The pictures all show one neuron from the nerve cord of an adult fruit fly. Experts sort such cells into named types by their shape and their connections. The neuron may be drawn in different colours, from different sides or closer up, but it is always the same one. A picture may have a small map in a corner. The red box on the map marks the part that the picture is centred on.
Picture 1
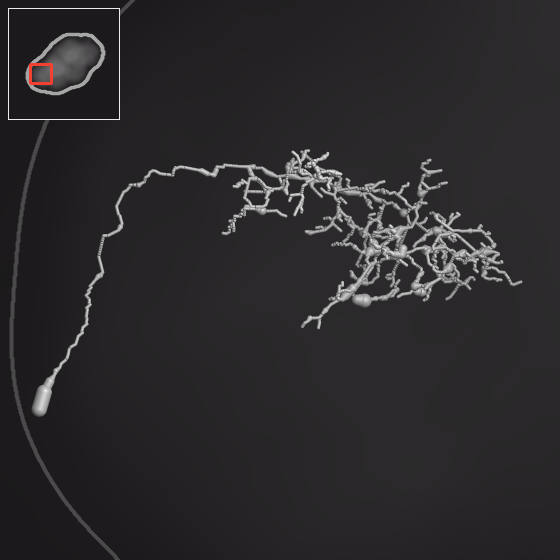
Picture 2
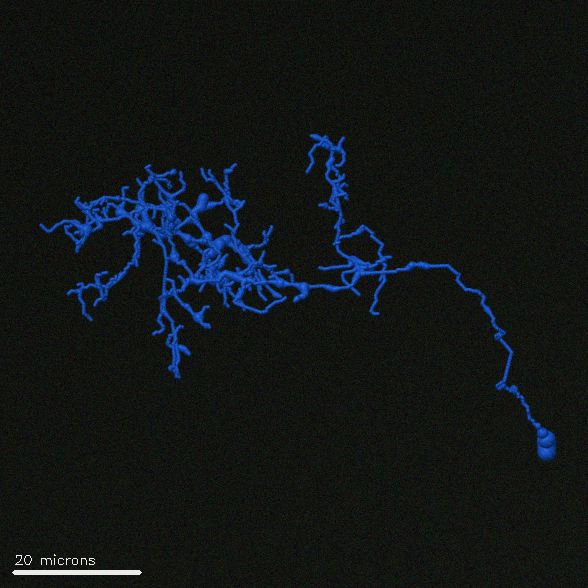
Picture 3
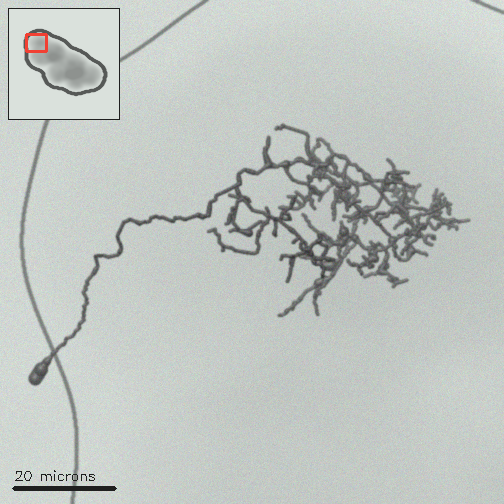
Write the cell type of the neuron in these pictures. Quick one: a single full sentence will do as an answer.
The neuron is of cell type INXXX438.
